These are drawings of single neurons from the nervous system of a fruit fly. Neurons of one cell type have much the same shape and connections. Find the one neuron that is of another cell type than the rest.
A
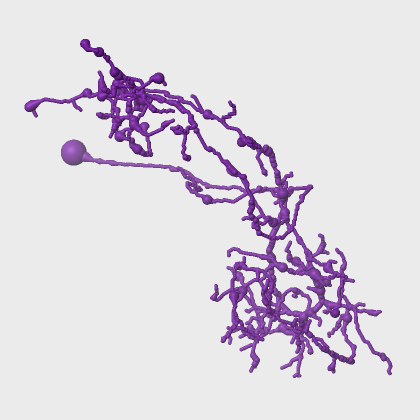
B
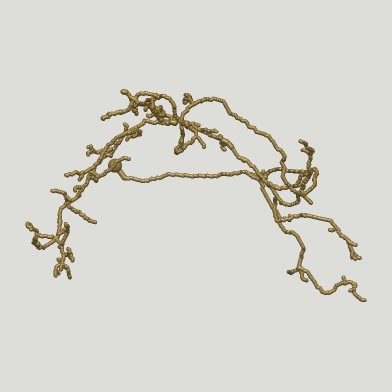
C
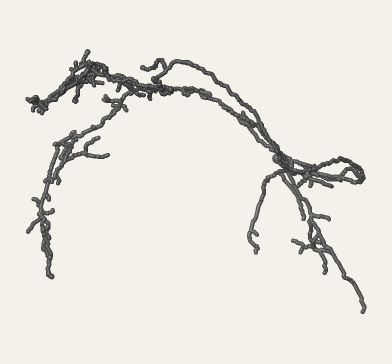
Picture A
